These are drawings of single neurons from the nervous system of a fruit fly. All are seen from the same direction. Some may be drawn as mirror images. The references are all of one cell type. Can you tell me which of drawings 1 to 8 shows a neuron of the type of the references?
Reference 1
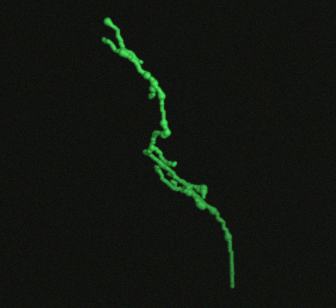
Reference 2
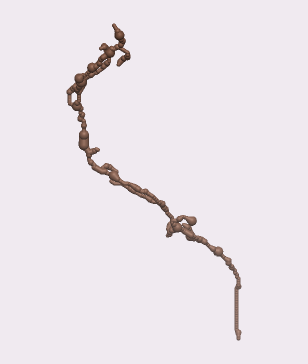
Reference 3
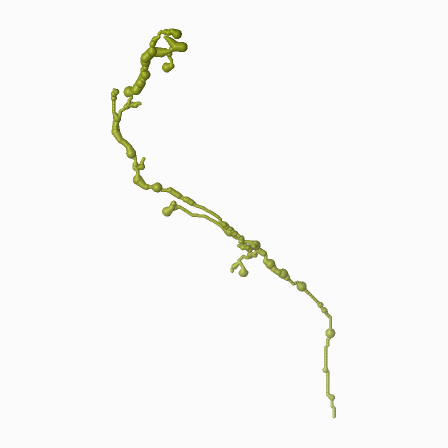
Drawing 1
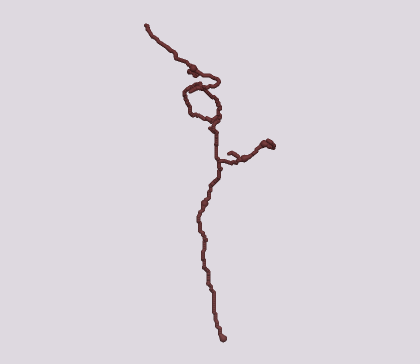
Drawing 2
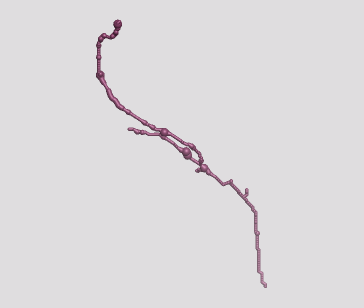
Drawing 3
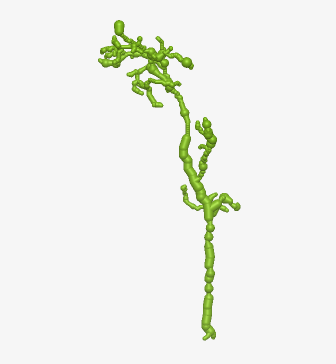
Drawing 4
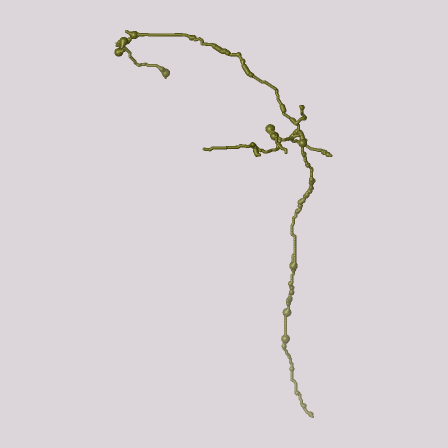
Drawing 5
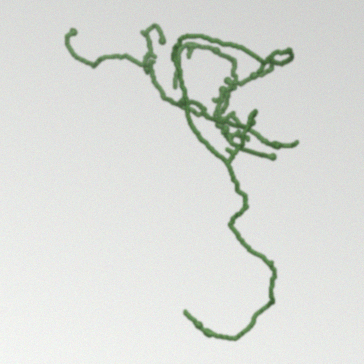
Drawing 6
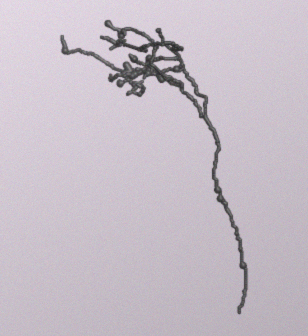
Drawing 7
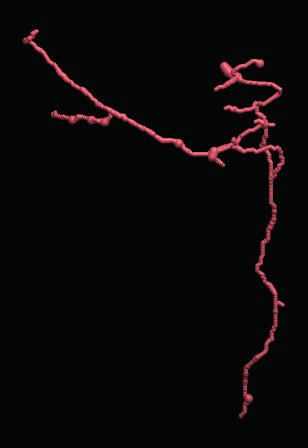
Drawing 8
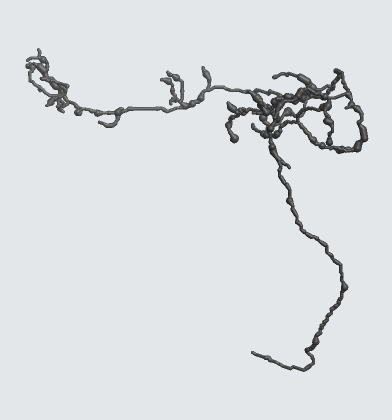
Drawing 2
